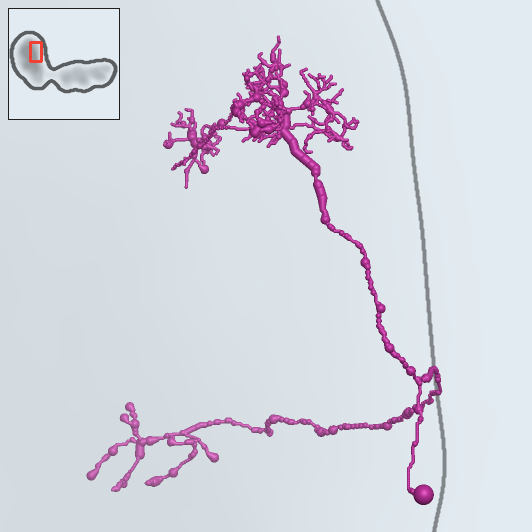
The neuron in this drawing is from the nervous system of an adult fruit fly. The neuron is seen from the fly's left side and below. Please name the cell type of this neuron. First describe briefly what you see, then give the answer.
The cell body is at the lower right of the picture. The picture shows dozens of branch ends. It is a visual projection neuron. The cell type is LLPC1.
